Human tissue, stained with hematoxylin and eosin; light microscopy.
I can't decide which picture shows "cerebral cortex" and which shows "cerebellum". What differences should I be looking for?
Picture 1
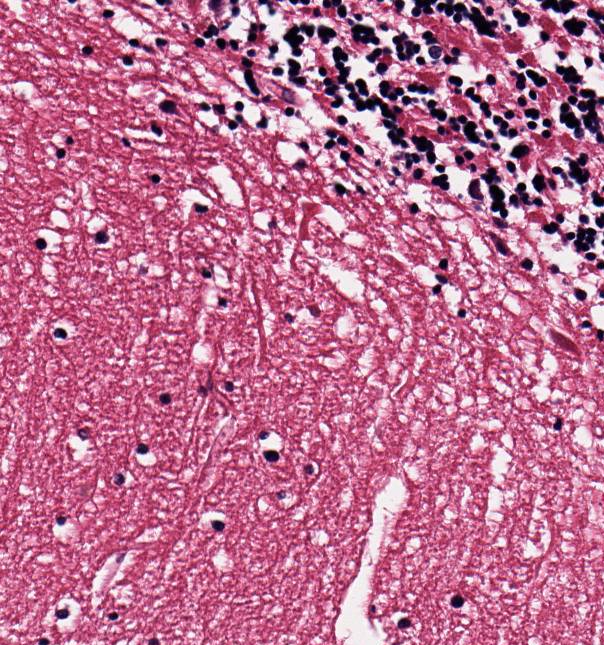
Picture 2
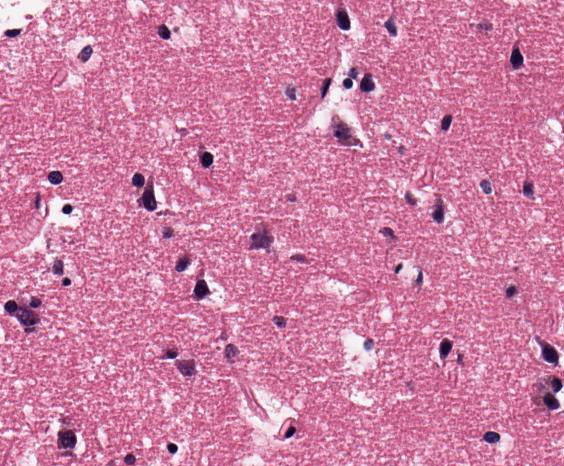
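The cerebellum appears in picture 1 and the cerebral cortex in picture 2. In picture 1, crowded small, round, deeply basophilic nuclei form a dense band in the upper right corner. The rest is pale pink tissue with sparse nuclei scattered singly.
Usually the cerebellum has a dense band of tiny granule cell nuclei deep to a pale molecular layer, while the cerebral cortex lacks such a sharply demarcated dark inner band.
Picture 2 is a finely granular pink matrix without organised layers or units, with small round dark-blue nuclei spread fairly evenly through it. Larger angular cells with dark triangular nuclei lie among them, for example near the top centre and centre-left.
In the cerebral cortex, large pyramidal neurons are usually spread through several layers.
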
